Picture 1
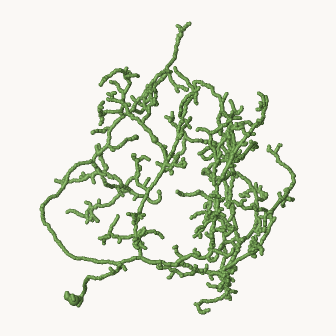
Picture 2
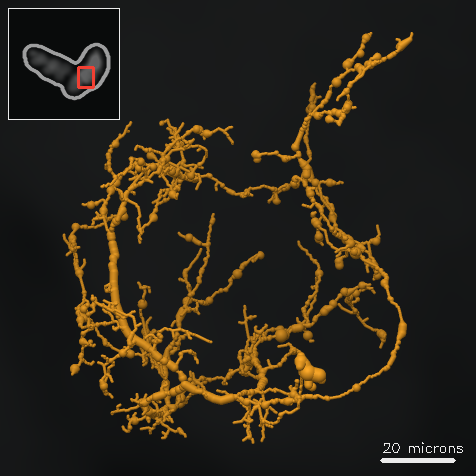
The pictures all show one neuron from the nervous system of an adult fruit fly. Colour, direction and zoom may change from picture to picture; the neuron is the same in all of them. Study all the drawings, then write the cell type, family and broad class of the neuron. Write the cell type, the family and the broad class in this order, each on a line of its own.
CB4166
hemilineage VLPa1_lateral
central-brain intrinsic neuron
